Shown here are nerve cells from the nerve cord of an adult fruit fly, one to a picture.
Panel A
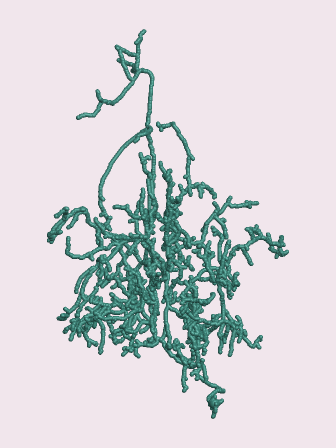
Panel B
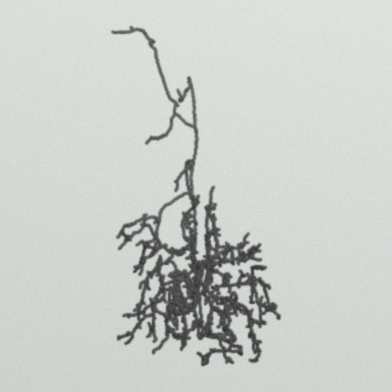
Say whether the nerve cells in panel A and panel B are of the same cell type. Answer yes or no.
yes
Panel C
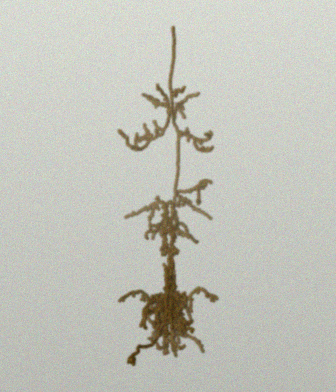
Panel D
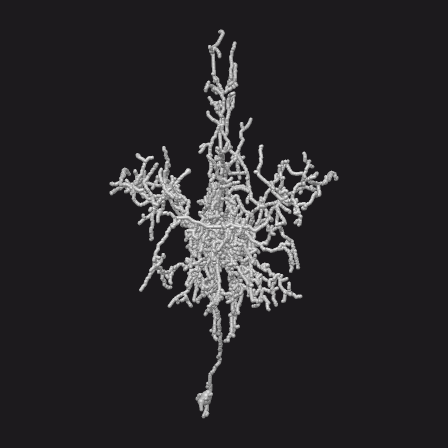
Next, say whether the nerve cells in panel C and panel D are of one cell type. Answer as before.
no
